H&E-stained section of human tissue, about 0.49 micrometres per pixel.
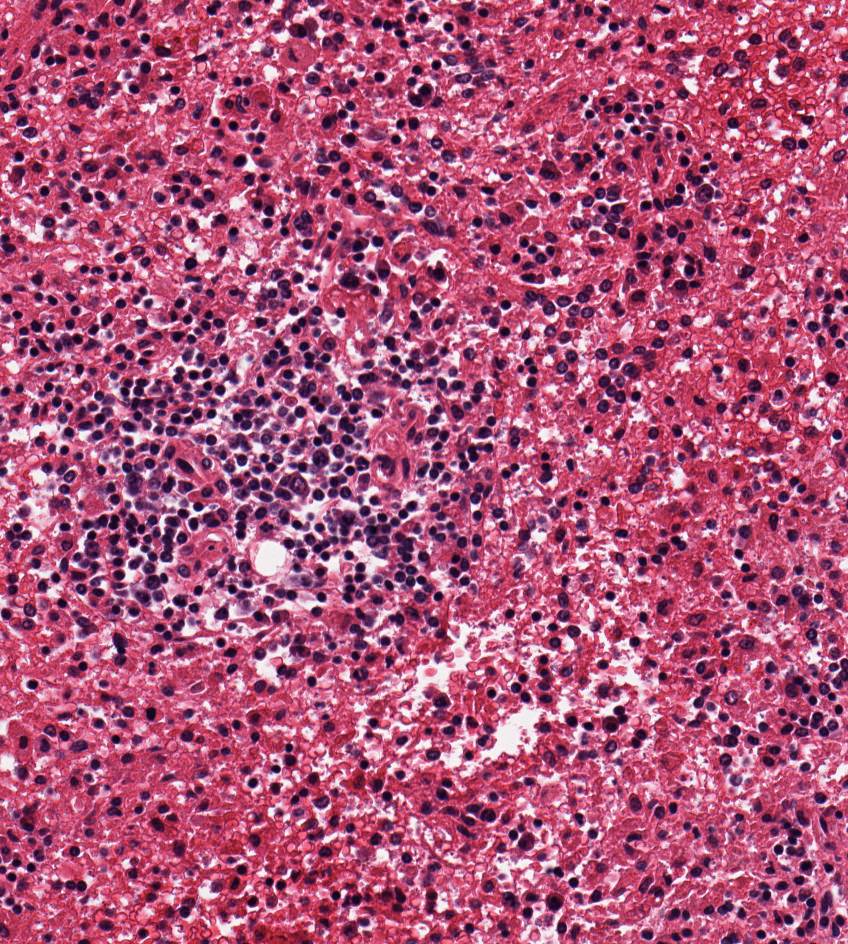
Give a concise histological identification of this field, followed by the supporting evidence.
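Red pulp of the spleen is shown. It stains paler and red around a darker zone.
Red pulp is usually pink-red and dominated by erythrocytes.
That darker zone, left of centre, holds closely packed small lymphocytes with round, dense dark nuclei and scant cytoplasm.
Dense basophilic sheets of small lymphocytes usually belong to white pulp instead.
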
